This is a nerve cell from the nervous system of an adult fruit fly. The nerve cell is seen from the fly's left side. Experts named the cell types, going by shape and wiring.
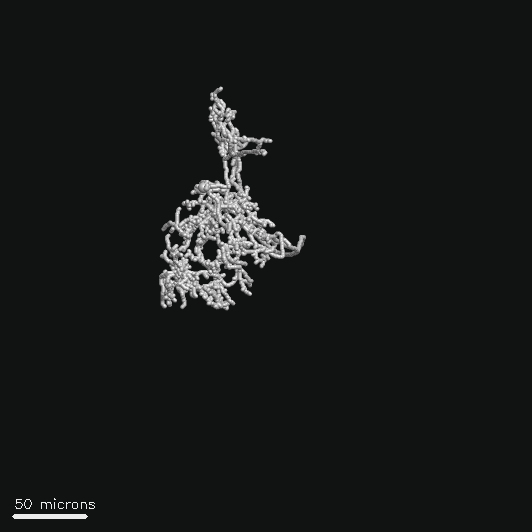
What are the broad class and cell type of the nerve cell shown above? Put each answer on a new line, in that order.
central-brain intrinsic neuron
AVLP217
